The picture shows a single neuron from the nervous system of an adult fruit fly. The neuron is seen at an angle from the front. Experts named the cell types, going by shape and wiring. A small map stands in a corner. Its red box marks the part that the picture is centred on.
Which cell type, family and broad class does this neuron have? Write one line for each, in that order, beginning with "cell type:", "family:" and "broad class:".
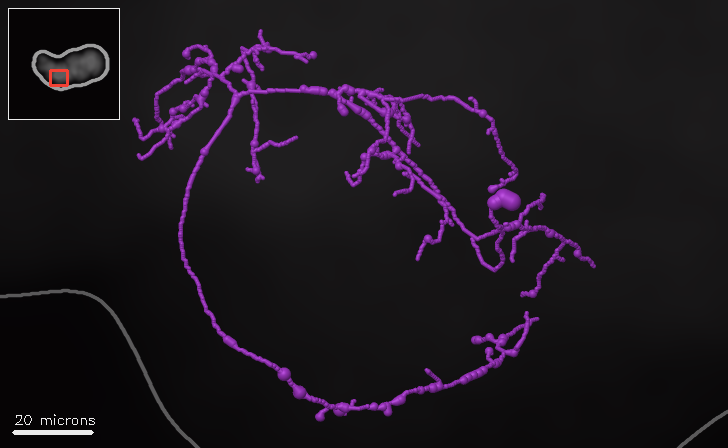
cell type: IN08A036
family: hemilineage 08A
broad class: nerve-cord intrinsic neuron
